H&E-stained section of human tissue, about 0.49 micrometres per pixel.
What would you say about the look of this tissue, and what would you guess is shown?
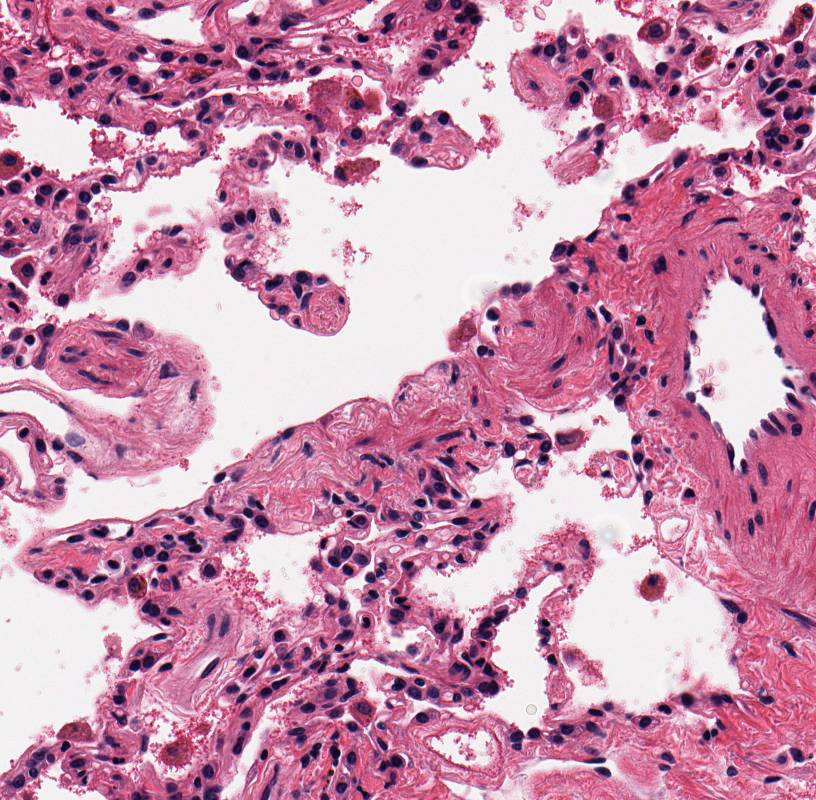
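First, notice a branching network of thin tissue septa separating large, mostly empty spaces. Rounded macrophages with brown granular pigment lie in the spaces, for instance upper right and lower left. On the right, smooth muscle cells with elongated nuclei circle a vessel lumen. It's lung.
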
